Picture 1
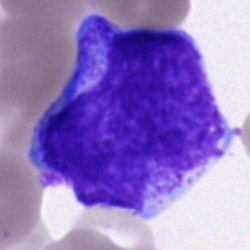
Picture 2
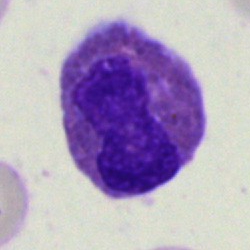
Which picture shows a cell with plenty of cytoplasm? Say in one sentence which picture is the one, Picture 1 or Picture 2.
The nucleus is surrounded by plenty of cytoplasm in picture 2.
